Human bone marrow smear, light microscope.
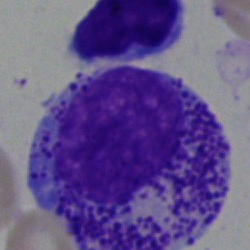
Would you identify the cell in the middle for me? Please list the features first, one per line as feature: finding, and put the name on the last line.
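Outline: roughly round
Cytoplasm: pale blue
Granules: many, coarse, dark purple, densest on the right and lower side
Pale area: granule-poor, just below the nucleus
Name: myelocyte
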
